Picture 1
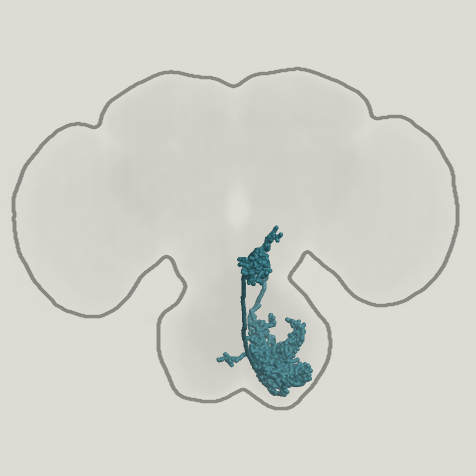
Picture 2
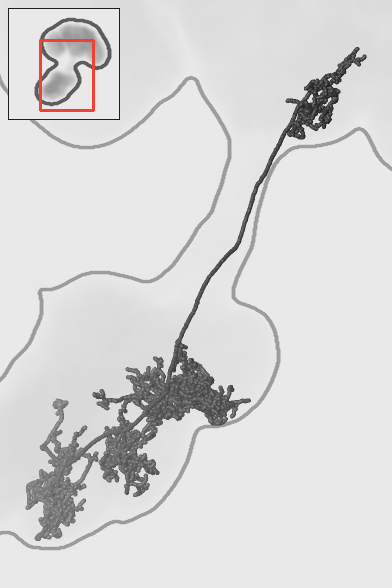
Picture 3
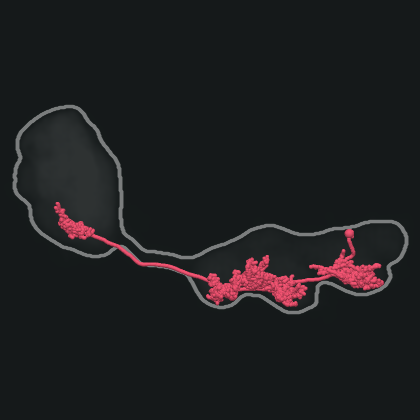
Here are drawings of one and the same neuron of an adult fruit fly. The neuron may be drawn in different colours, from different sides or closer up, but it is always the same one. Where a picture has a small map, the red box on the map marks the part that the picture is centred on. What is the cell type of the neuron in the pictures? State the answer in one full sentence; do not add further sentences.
Belonging to the cell type ANXXX013 is this neuron.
